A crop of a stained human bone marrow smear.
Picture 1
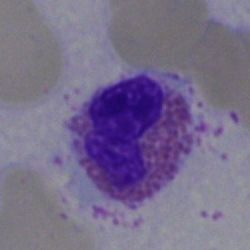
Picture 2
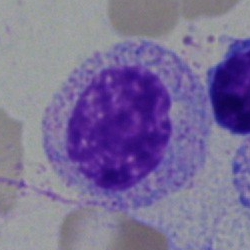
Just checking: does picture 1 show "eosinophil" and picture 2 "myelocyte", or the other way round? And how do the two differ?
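The eosinophil is in picture 1, and the myelocyte is in picture 2. Start with where the nucleus sits: in the eosinophil it lies toward the upper left, with most of the granular cytoplasm to its right, while in the myelocyte a moderate rim of cytoplasm runs all the way round the nucleus. Now follow the edge of each cell: the eosinophil's outline is irregular and poorly defined rather than smooth, whereas the myelocyte's outline is round. The chromatin is dark purple in both, but in the eosinophil it is dense, and in the myelocyte it is clumped, with small pale gaps scattered through it.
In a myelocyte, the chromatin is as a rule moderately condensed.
You will find no nucleoli in the eosinophil's nucleus, and no vacuoles in the myelocyte's cytoplasm.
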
